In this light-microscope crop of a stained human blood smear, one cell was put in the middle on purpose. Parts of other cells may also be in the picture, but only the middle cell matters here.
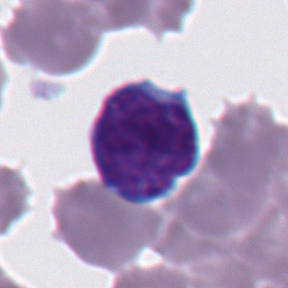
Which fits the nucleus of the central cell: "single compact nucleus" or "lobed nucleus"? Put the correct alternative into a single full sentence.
Round, oval or kidney-shaped, the nucleus of this cell is one compact undivided mass.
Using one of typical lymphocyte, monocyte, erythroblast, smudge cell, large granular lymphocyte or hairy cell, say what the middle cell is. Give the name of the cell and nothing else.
typical lymphocyte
